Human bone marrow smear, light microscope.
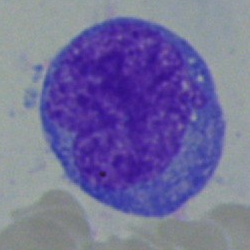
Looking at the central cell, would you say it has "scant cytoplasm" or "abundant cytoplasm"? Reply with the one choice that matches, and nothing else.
Scant cytoplasm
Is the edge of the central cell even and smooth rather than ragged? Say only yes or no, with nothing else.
Yes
